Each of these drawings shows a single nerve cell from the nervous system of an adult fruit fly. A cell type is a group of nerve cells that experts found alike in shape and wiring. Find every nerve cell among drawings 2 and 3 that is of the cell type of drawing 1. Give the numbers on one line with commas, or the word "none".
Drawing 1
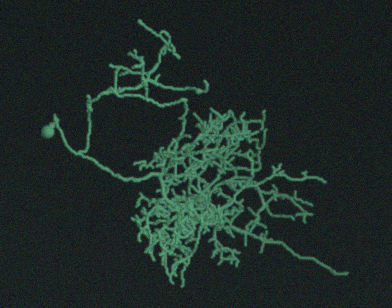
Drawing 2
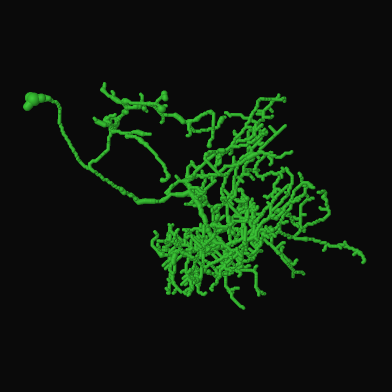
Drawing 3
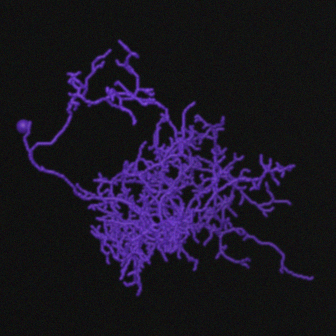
2, 3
